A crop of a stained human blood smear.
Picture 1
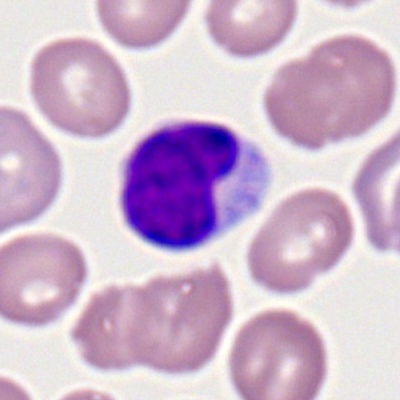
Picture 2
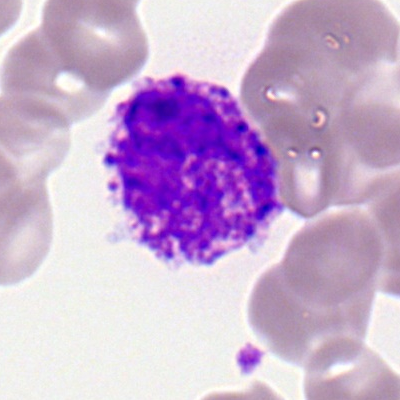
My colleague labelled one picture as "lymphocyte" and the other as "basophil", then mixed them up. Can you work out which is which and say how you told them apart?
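Picture 1 shows a lymphocyte, and picture 2 shows a basophil. Point one is the nucleus: in the lymphocyte it fills most of the cell and has a shallow notch on its right side, while in the basophil granules lie over it and hide its outline. Point two is what covers the cell: the lymphocyte has a small amount of pale blue cytoplasm, lying mostly to the right of the nucleus, whereas the basophil has coarse dark purple granules scattered over the whole cell, with paler pinkish-lilac patches between them in the lower right part. Point three is the outline: the basophil is roughly round with a ragged, uneven edge.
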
